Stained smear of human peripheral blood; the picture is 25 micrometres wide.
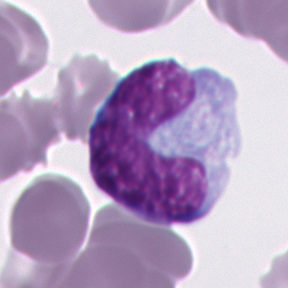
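Monocyte, the cell sitting in the middle of this stained peripheral blood smear. Its nucleus curves into a C with the hollow side turned to the right, and the chromatin is dark purple and coarsely mottled, dotted with small paler spots. The cytoplasm is a pale grey-blue, and most of it lies on the right, filling the notch of the nucleus.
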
